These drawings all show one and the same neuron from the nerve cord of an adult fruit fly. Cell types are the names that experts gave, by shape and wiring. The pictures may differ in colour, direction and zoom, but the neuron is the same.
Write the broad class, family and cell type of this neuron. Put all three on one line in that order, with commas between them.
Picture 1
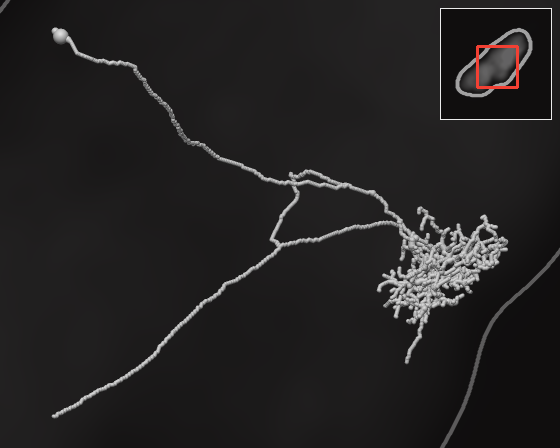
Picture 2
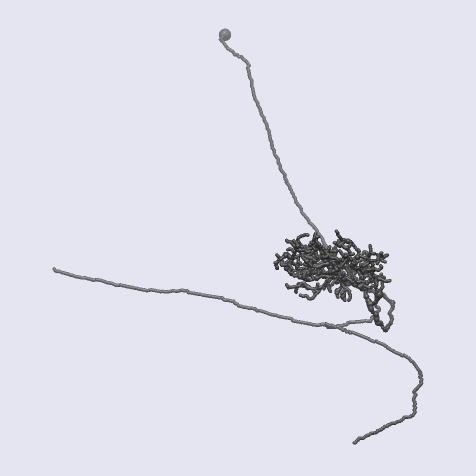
nerve-cord intrinsic neuron, hemilineage 23B, IN23B081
